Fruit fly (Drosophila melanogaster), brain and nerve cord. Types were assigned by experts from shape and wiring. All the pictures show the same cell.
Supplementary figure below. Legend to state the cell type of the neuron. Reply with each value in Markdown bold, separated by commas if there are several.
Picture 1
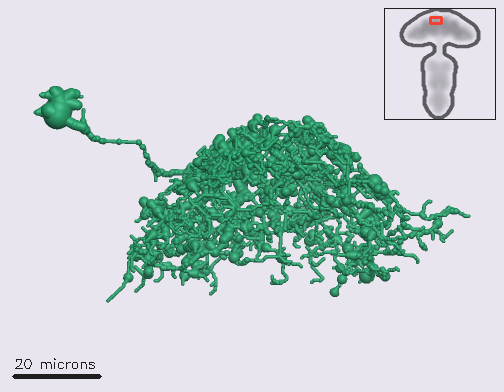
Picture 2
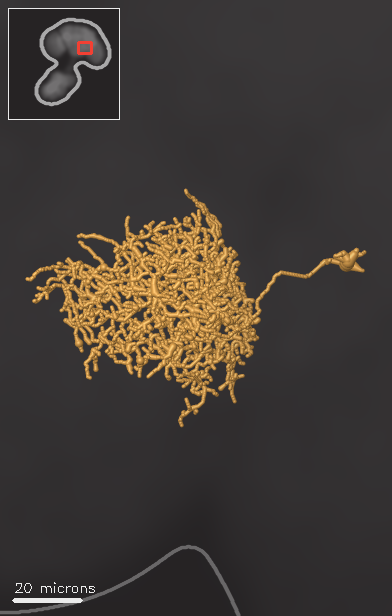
**GNG099**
